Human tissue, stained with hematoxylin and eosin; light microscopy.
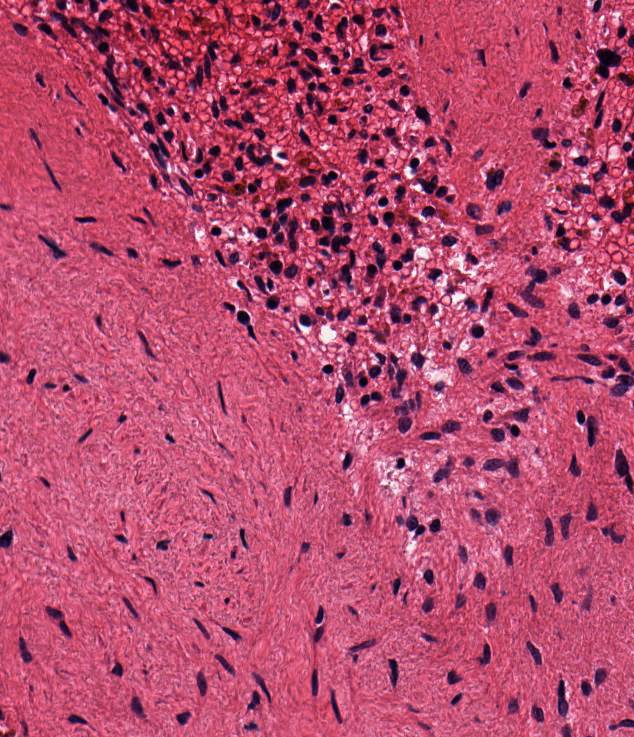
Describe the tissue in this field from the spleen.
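Toward the upper centre and upper right, you'll see a crowded cellular zone. Its cells have pale, finely vacuolated cytoplasm and small, round, dark nuclei. Compare the nuclei scattered in the fibrillary tissue: most of those are slender and elongated.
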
